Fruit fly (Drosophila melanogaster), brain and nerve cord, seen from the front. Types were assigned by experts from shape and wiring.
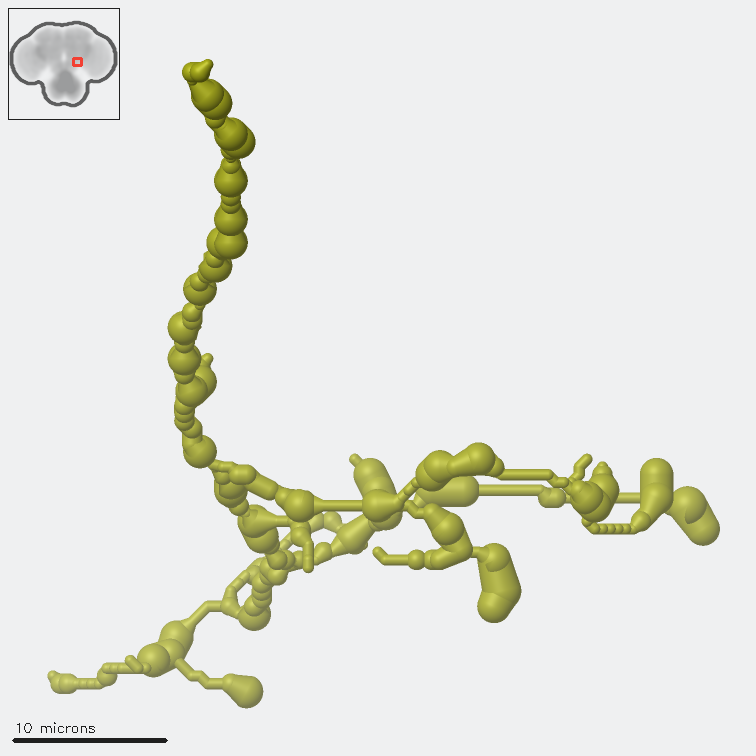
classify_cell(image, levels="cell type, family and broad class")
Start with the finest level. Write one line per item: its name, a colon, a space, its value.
cell type: JO-mz
family: class mechanosensory
broad class: sensory neuron entering the brain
